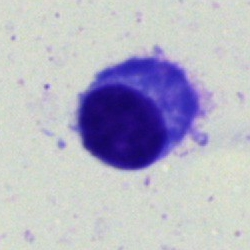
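Plasma cell, centre of field. Nucleus eccentric, pushed toward lower left; chromatin dense, uniformly dark purple. Broad cytoplasmic band on upper right side of nucleus. Border ragged, with small irregular projections on right.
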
